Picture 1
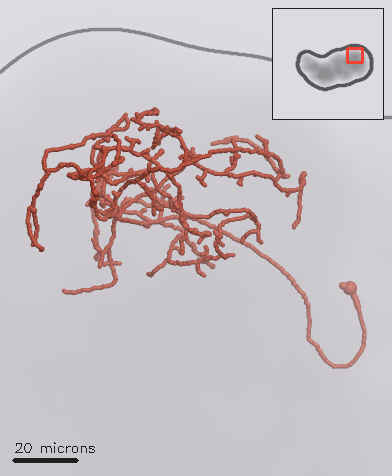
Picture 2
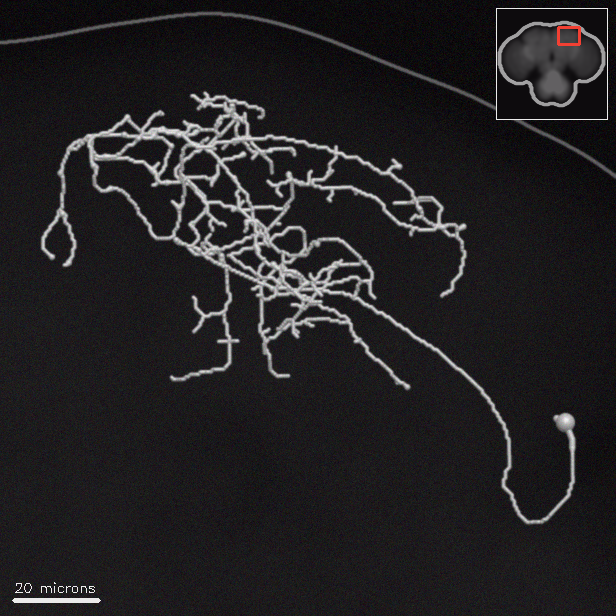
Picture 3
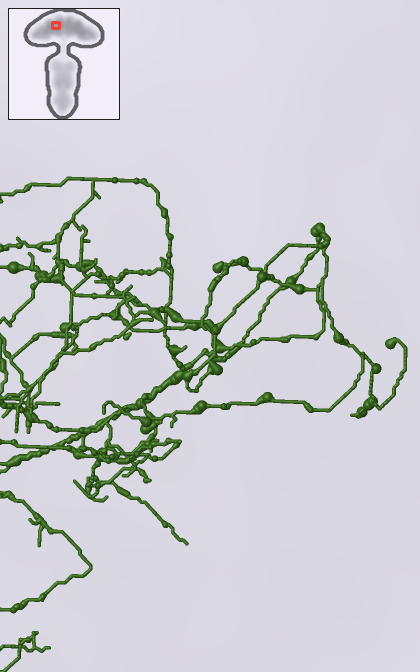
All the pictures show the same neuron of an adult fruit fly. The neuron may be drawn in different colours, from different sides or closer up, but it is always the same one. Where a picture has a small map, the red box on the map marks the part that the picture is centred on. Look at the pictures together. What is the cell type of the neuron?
SLP101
